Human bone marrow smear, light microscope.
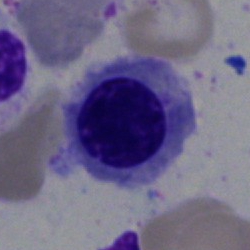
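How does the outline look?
Irregular and ruffled, not smoothly round, with small irregular projections sticking out, most obviously at the lower left.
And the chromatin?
Dense, staining dark purple.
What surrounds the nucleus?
A rim of pale blue-lavender cytoplasm, all the way round.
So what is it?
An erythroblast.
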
